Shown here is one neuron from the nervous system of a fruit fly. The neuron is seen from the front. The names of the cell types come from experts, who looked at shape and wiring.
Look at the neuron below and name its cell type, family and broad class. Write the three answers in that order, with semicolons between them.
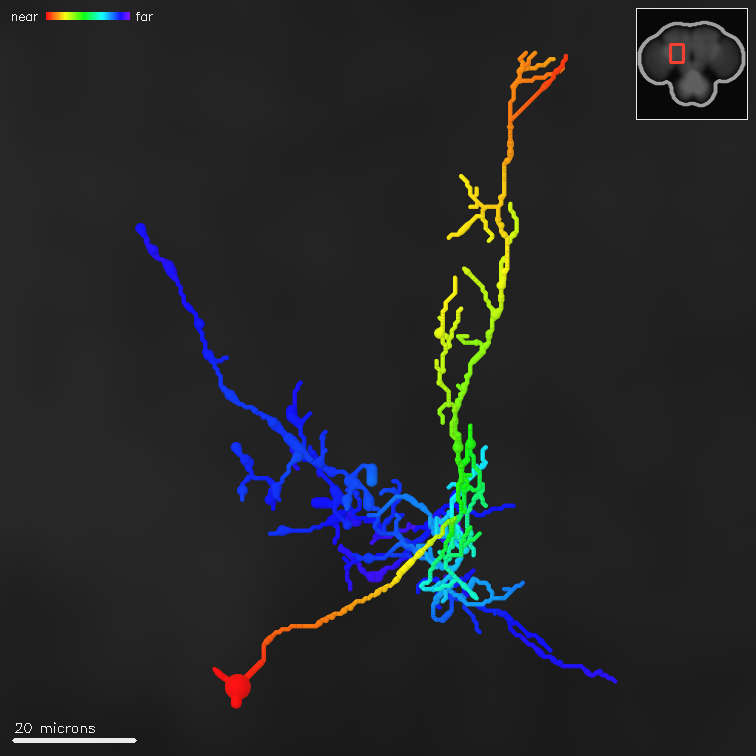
CB3453; hemilineage WEDa2; central-brain intrinsic neuron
